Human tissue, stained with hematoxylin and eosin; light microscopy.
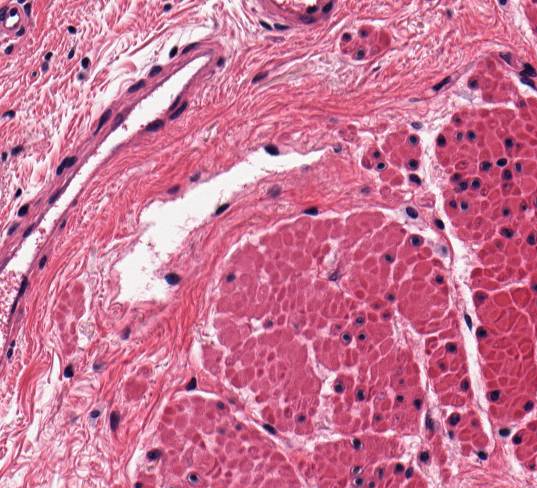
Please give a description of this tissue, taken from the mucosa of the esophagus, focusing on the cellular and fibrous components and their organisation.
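Two regions share this field: fibrous connective tissue in the upper left, and bundles of muscle cut in cross section across the right and lower part. Inside each bundle the muscle cells form small, closely packed, polygonal pink profiles, most without a nucleus in the plane of section. Where nuclei appear, they are round and sit in the centre of their cell profiles. Thin, pale strands of connective tissue separate the bundles.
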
